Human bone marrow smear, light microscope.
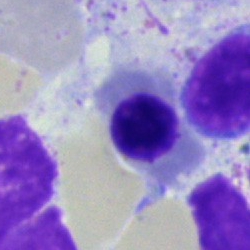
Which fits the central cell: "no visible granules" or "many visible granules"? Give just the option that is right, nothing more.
No visible granules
